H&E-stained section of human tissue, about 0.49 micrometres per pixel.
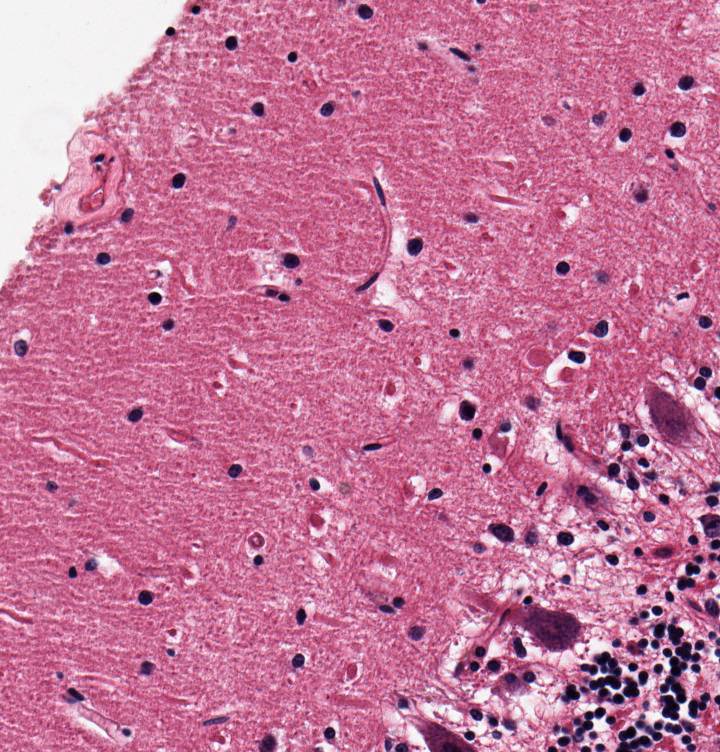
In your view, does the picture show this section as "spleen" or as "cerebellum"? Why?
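This is cerebellum. Notice that most of the field, to the upper left, is a pale pink, finely fibrillar layer with sparse small, round, dark nuclei and thin capillaries.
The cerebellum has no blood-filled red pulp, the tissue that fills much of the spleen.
Closely packed small, round, dark nuclei form a dense layer in the lower right corner.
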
